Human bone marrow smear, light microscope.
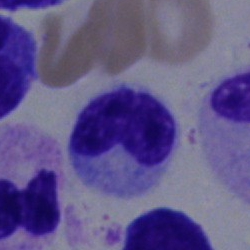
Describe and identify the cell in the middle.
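Notice how the outline is roughly round and smooth. Inside, the nucleus is kidney-shaped, with a notch on its lower side. The cytoplasm is pale blue-grey, and you will find no vacuoles in it. You are looking at a band neutrophil.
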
